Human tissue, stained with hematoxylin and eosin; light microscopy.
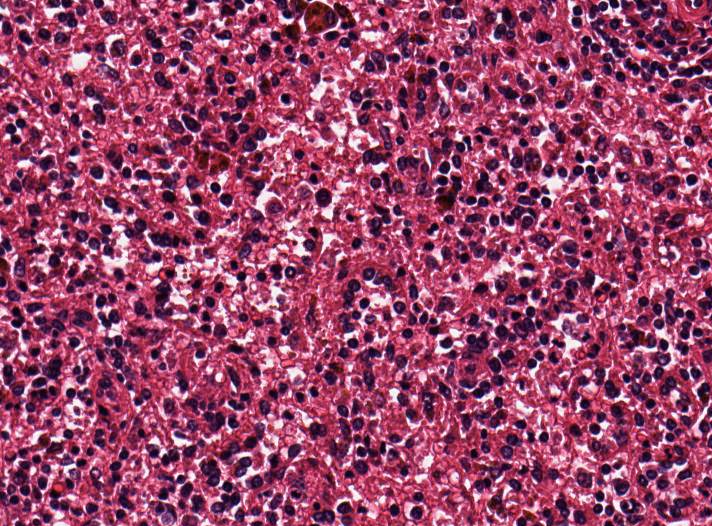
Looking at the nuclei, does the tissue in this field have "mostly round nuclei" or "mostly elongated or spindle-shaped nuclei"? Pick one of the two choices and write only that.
Mostly round nuclei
